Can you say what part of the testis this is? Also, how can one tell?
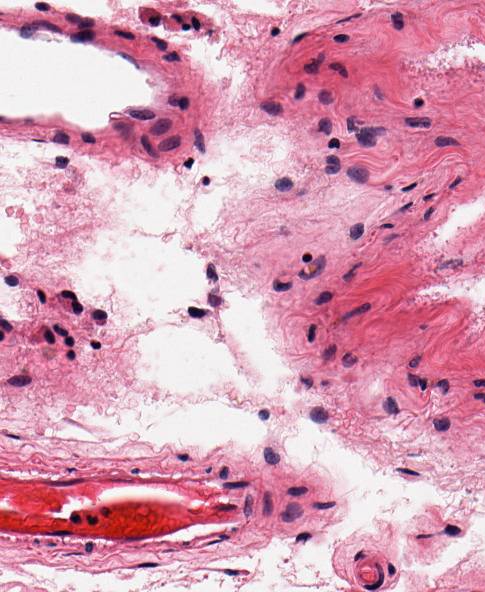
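Loose connective tissue. Left and centre: loose, pale, wispy stroma with empty clefts.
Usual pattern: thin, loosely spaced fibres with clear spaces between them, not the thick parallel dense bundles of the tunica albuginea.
Right half: denser pink collagen. Lower left: elongated horizontal vessel, lumen packed with bright red erythrocytes.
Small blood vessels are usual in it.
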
